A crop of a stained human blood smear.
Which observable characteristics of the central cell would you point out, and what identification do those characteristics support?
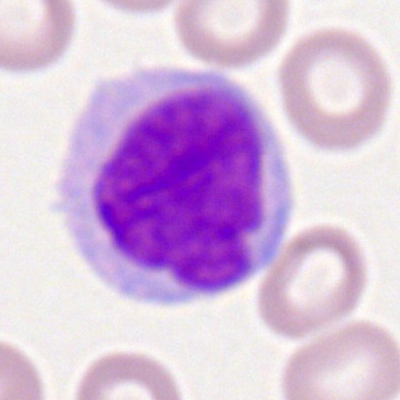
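First, the outline: roughly round. Second, the nucleus, which fills most of the cell and has a bumpy, lobulated lower edge. Third, the cytoplasm, where no distinct granules are seen. Finally, the name: monocyte.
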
